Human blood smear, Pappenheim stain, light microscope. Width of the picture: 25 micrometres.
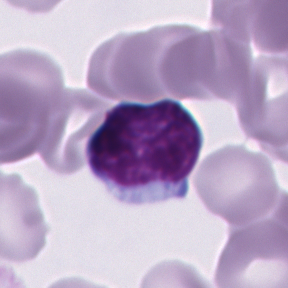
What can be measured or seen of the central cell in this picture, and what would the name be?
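Look first at the chromatin: it is dark purple and densely clumped. The cytoplasm is scant and pale blue, showing mainly as a crescent below the nucleus, and its lower edge is slightly ragged. If you measure, the cell comes to about 10 micrometres across and the nucleus to about 10 by 8 micrometres. So the nucleus takes up about 80% of the cell's area. What you have here is a typical lymphocyte.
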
